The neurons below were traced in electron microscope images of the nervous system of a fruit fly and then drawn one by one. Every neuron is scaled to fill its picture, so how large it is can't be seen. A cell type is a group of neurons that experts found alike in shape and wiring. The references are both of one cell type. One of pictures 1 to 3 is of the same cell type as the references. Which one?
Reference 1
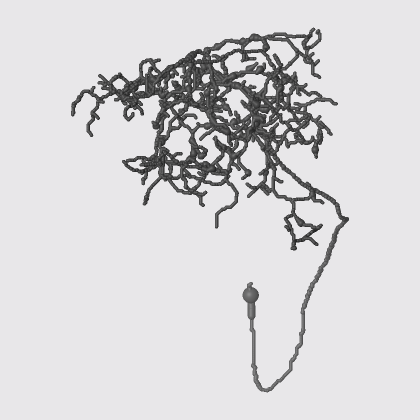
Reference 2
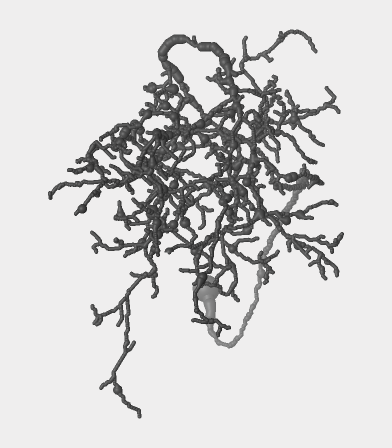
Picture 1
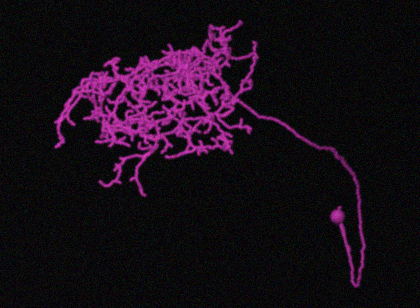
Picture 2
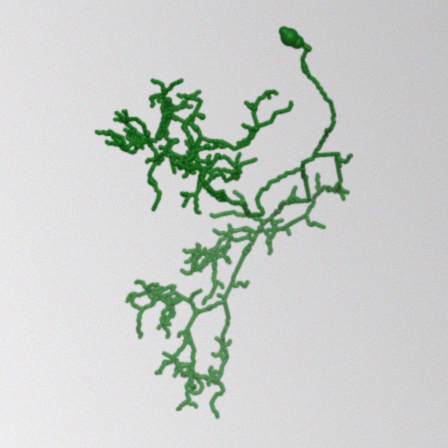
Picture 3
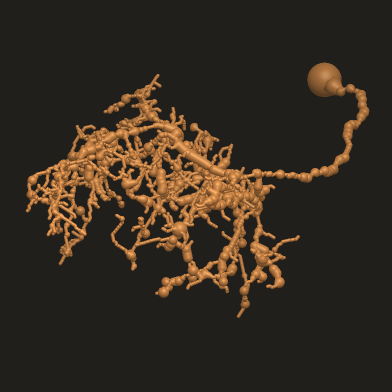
1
